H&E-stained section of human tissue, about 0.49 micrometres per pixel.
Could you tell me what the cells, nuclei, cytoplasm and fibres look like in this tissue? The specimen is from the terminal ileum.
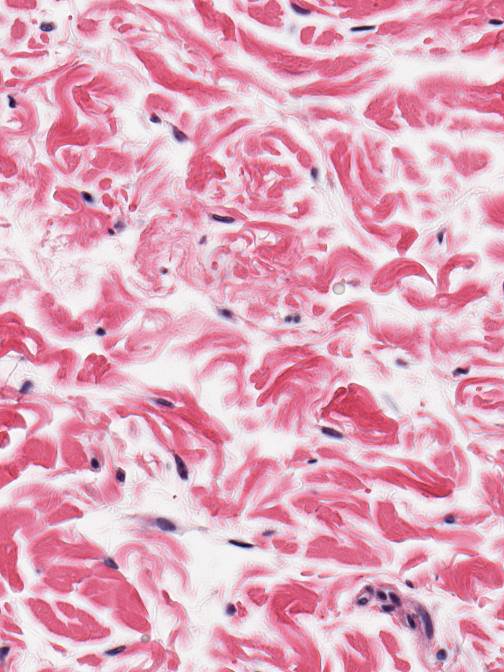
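I see thick pink collagen bundles filling the whole field, running in many different directions. Many of them are wavy and curved, not straight. Between the bundles, the cells have thin, dark, spindle-shaped nuclei. And those nuclei are sparse, widely scattered among the bundles.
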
